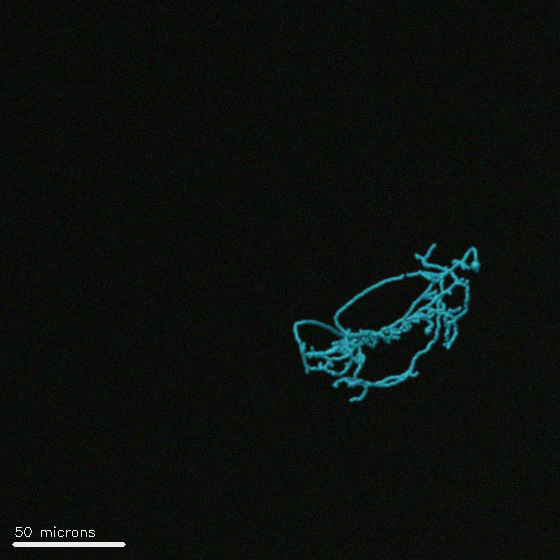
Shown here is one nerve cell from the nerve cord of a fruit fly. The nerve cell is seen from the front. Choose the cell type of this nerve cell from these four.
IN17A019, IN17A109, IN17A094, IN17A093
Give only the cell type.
IN17A109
